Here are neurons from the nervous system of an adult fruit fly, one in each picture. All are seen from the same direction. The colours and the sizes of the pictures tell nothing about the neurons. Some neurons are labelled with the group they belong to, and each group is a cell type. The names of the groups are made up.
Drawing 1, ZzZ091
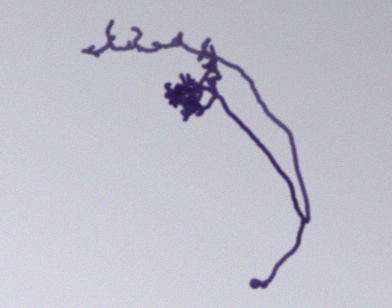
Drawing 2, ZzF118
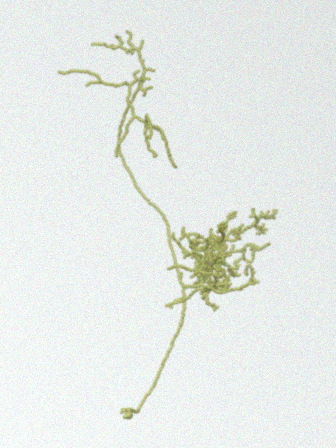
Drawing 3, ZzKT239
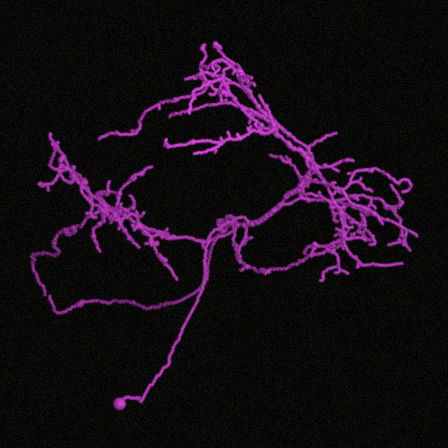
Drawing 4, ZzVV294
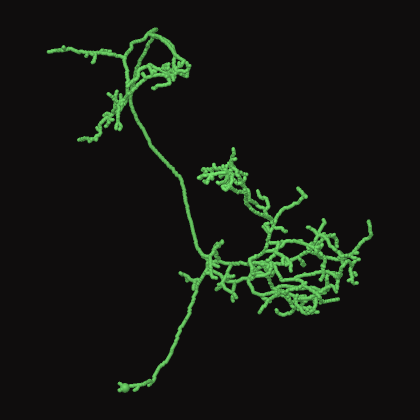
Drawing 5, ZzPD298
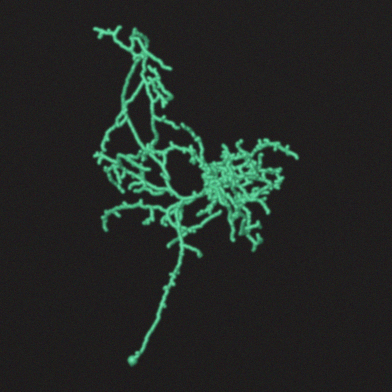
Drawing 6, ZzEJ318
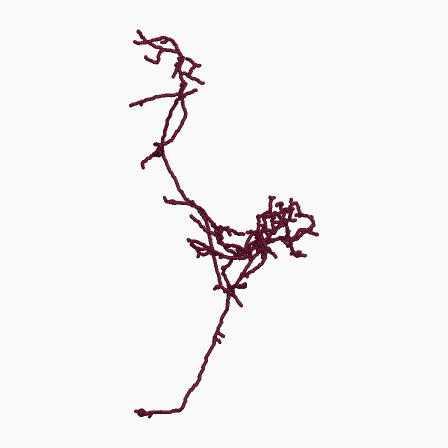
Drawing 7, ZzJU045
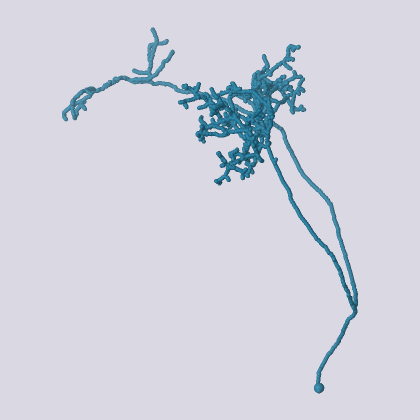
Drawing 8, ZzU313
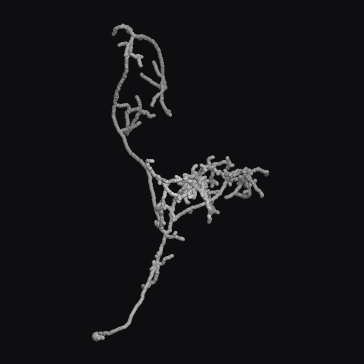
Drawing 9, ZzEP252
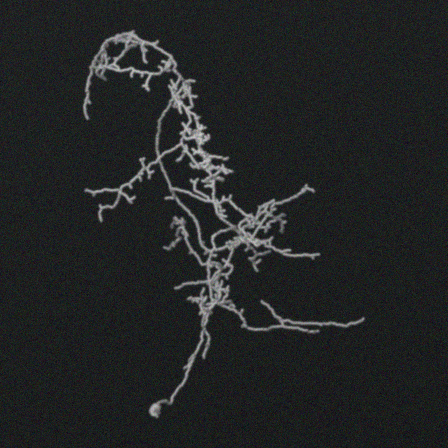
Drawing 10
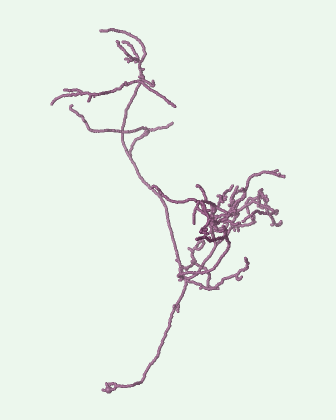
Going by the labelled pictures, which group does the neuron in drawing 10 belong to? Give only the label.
ZzEJ318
